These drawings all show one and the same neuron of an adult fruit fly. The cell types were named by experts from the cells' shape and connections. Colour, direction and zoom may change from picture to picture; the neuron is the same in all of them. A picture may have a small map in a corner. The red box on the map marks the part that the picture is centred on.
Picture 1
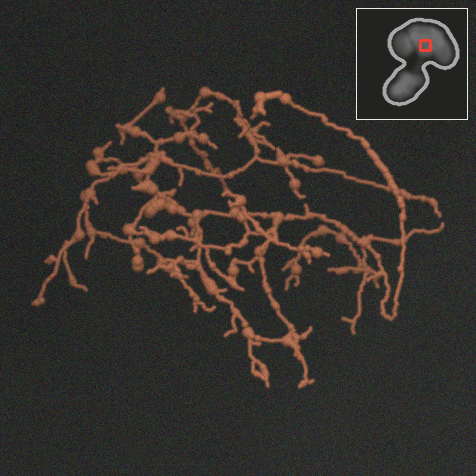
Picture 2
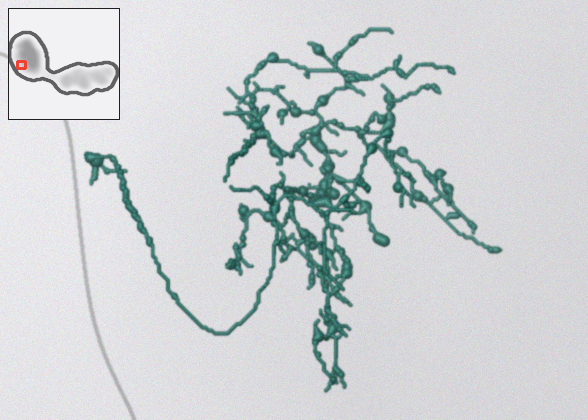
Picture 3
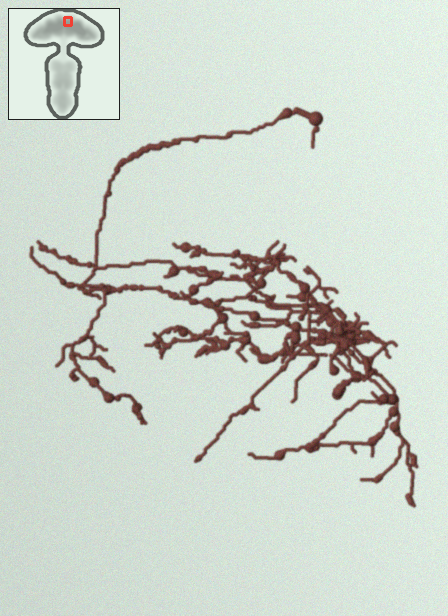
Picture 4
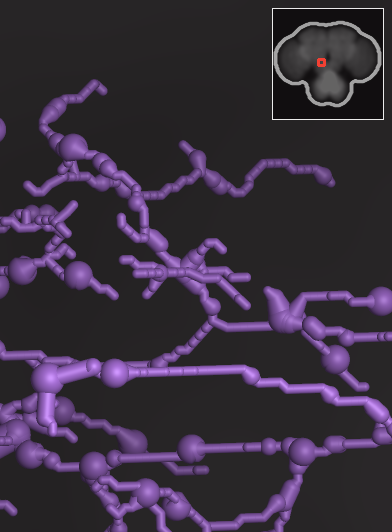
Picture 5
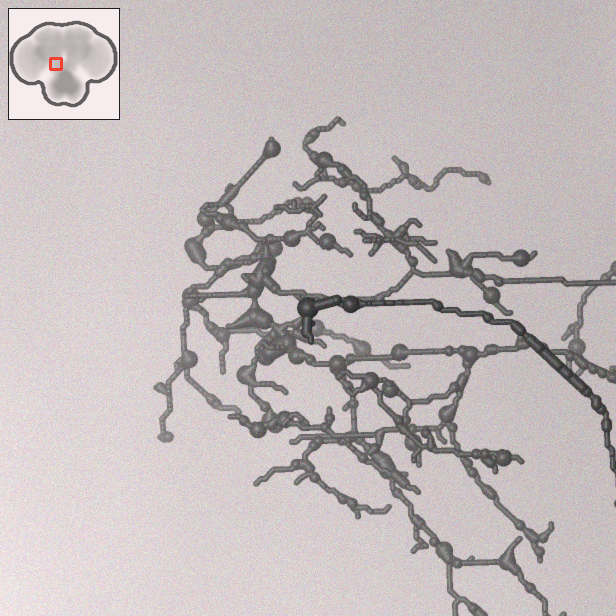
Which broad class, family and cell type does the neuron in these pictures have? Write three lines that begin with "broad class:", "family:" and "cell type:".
broad class: central-brain intrinsic neuron
family: hemilineage TRdm
cell type: GNG441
